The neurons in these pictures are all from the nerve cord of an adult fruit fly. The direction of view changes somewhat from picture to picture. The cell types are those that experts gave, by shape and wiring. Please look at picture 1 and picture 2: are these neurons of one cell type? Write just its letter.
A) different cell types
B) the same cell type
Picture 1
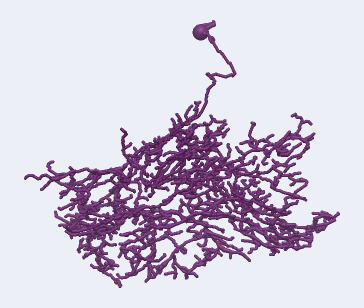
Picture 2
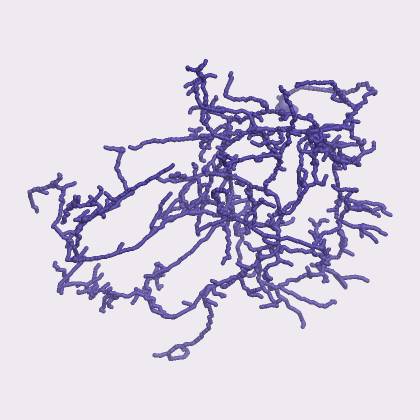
B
